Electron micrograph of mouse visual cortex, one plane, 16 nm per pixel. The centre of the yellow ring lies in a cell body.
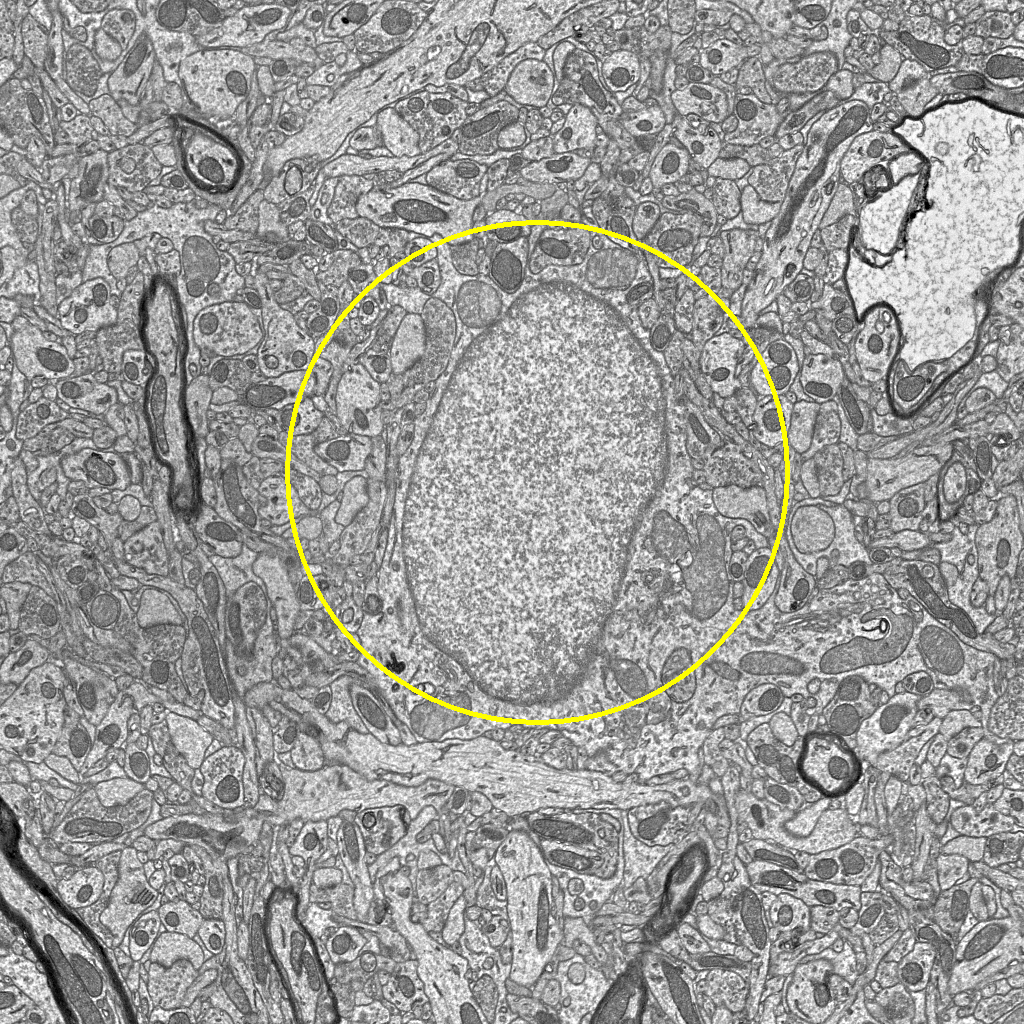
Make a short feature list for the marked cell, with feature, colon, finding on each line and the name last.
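Nucleus: large oval, taller than wide, whole within the ring
Chromatin: finely granular, evenly spread, no large dark clumps
Nucleolus: no distinct one seen
Nearby: small black speck just outside the lower left nuclear edge
Name: astrocyte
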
